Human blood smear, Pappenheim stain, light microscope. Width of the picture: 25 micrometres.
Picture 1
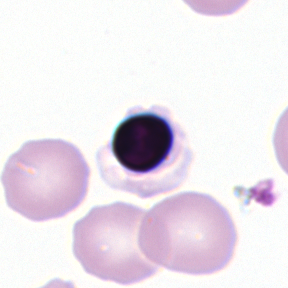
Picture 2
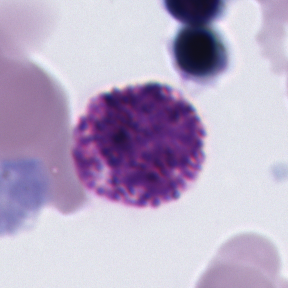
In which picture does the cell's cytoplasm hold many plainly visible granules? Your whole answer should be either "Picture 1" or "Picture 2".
Picture 2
